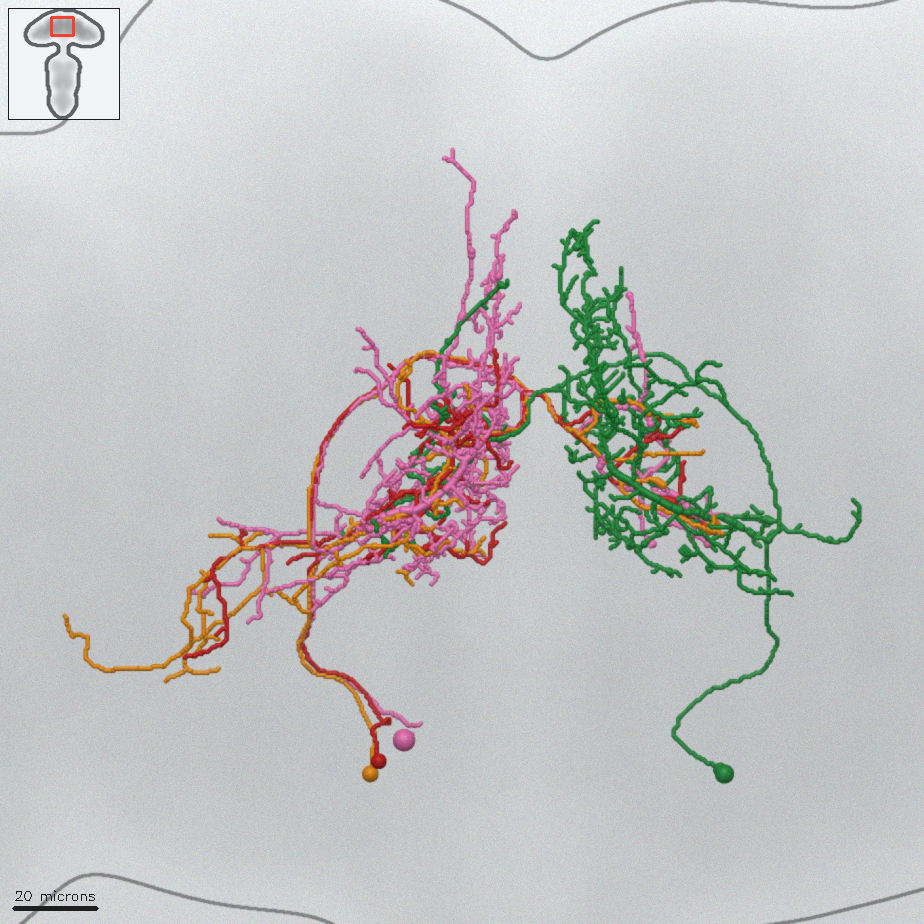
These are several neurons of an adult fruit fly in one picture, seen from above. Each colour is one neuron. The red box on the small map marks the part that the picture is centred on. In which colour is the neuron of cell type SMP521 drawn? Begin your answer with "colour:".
colour: orange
